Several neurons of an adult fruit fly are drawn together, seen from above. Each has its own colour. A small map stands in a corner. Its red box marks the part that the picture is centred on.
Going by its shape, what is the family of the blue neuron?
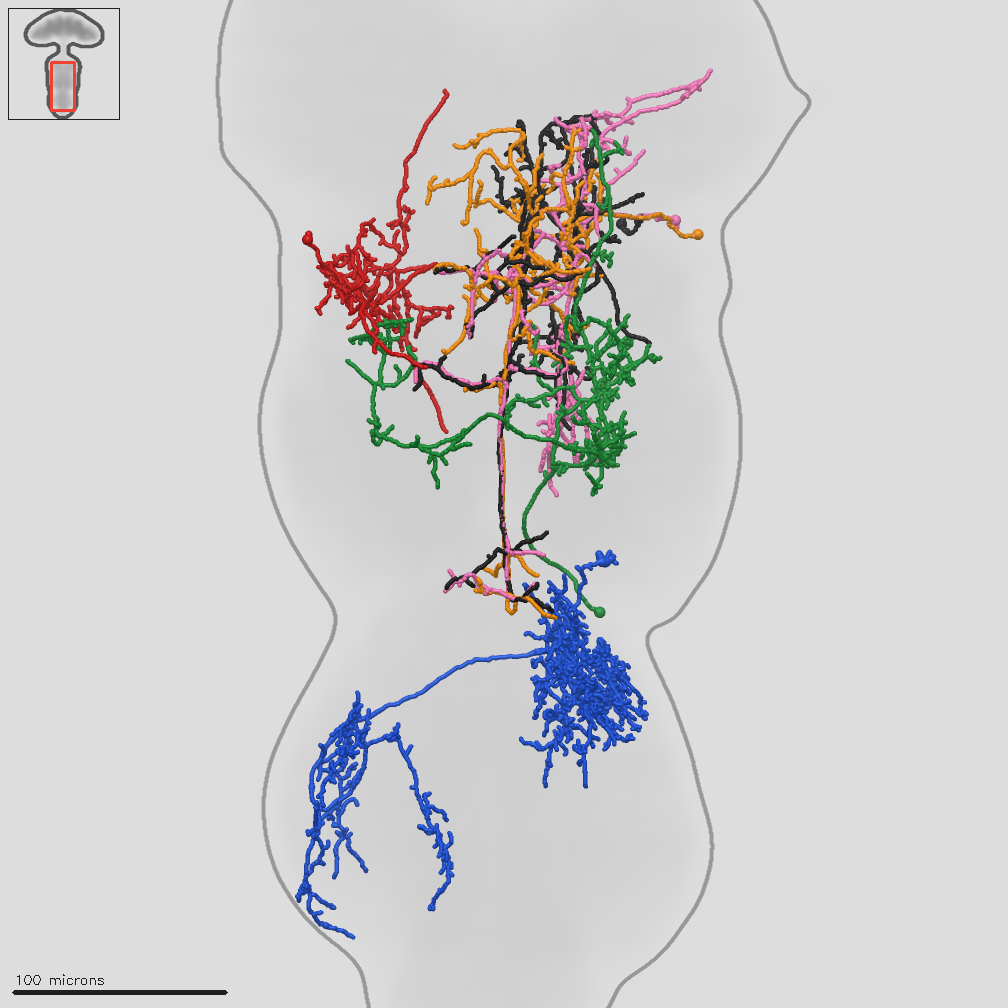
hemilineage 01A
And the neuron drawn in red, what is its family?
hemilineage 17A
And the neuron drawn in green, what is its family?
hemilineage 06A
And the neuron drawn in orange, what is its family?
hemilineage 12A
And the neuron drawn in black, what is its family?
hemilineage 12A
